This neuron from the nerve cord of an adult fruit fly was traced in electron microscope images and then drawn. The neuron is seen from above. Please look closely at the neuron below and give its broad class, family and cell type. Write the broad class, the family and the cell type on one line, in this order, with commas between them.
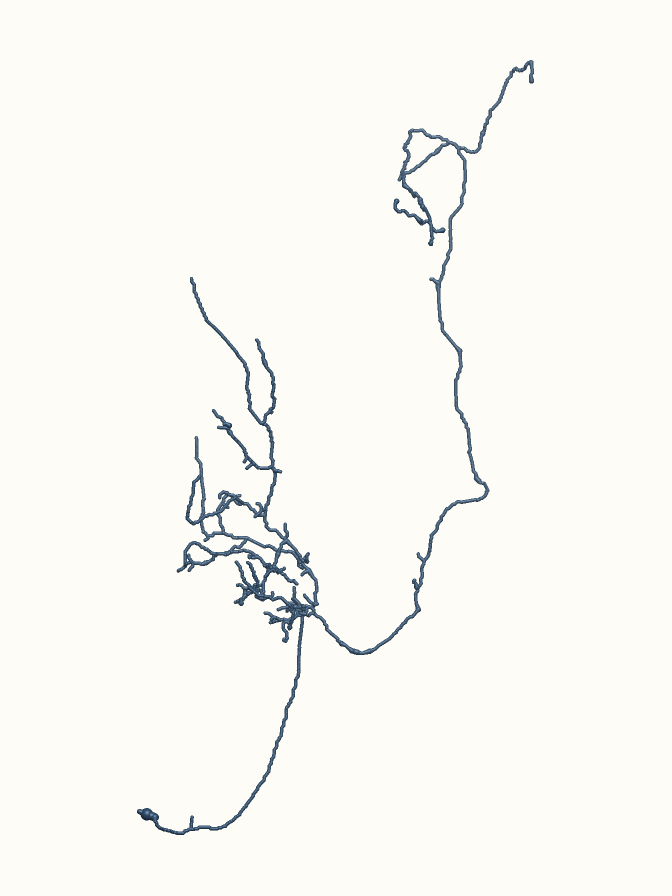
nerve-cord intrinsic neuron, hemilineage 07B, IN07B093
